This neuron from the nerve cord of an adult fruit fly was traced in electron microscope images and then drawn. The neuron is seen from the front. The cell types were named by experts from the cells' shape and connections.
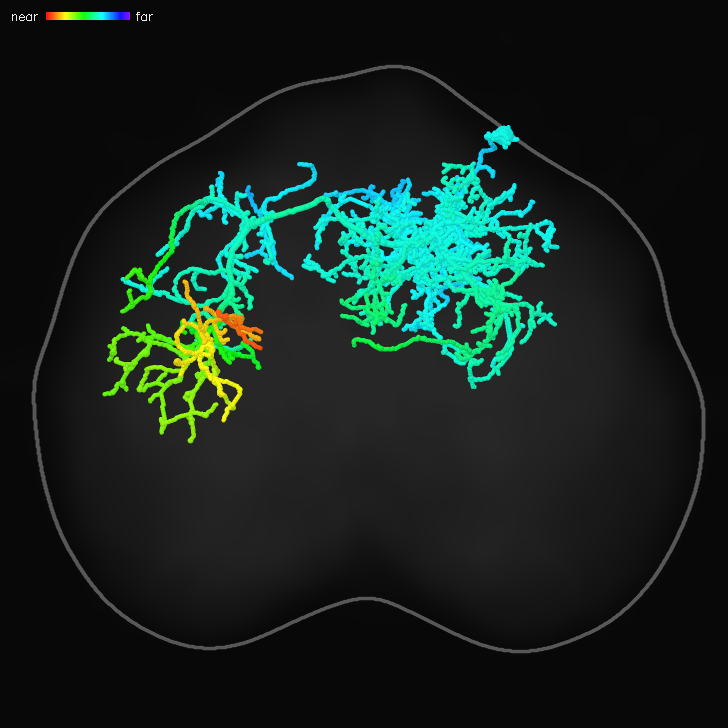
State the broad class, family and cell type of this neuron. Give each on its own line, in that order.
nerve-cord intrinsic neuron
hemilineage 18B
IN18B009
